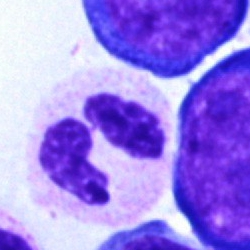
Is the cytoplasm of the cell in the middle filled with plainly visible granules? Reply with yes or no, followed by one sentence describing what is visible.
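Yes. Fine pinkish granules are scattered through the cytoplasm.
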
